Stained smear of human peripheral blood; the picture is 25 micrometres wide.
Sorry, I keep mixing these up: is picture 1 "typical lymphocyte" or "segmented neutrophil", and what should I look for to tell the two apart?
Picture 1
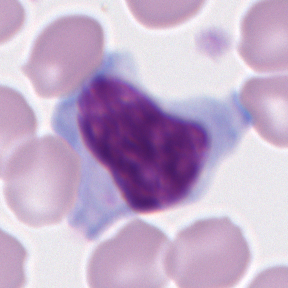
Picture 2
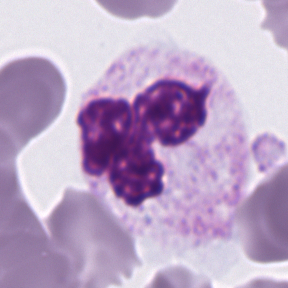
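Identity first: picture 1 is the typical lymphocyte, picture 2 the segmented neutrophil. Outline: the lymphocyte is irregular, with several angular corners, and the edge of its cytoplasm presses against and moulds around the neighbouring red cells. Nucleus: in the lymphocyte it measures about 13 by 9 micrometres; in the neutrophil it is divided into three lobes. Chromatin: in the neutrophil it is dark purple and coarsely clumped.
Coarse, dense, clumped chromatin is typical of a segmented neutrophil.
Nucleoli: none visible in either cell.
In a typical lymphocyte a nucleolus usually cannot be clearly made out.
Cytoplasm: pale grey-blue in the lymphocyte, abundant and pale pinkish-lilac in the neutrophil.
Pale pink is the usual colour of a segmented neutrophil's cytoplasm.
Granules: none visible in the lymphocyte, while fine lilac-pink granules are scattered throughout the neutrophil's cytoplasm.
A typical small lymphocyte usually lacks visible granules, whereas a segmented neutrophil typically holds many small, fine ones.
Surroundings: a small granular fragment lies against the neutrophil's right edge.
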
